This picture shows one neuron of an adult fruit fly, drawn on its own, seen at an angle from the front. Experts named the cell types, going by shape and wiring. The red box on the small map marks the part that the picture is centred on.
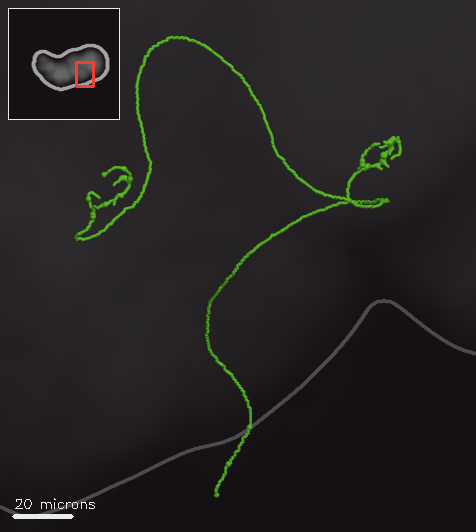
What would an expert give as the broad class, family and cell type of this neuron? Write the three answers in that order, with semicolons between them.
sensory neuron entering the brain; class olfactory; ORN_VC2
